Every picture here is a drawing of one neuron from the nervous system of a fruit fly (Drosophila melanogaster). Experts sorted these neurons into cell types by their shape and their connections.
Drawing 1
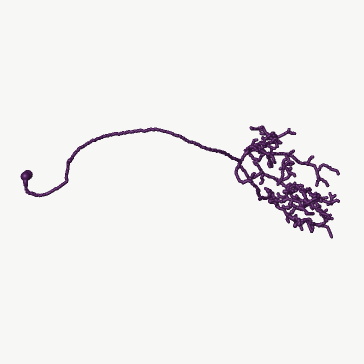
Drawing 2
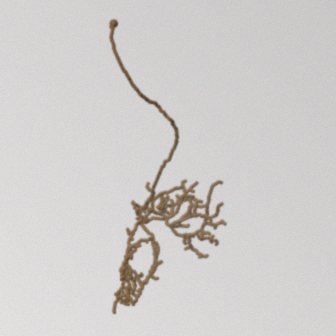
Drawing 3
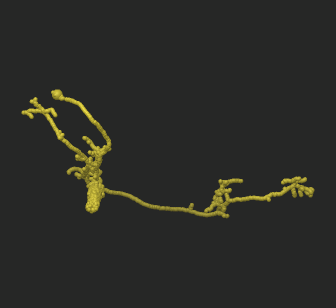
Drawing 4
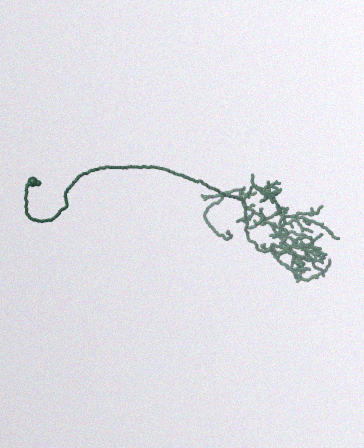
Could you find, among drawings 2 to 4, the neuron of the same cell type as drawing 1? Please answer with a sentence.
The neuron in drawing 4 is of the same cell type.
